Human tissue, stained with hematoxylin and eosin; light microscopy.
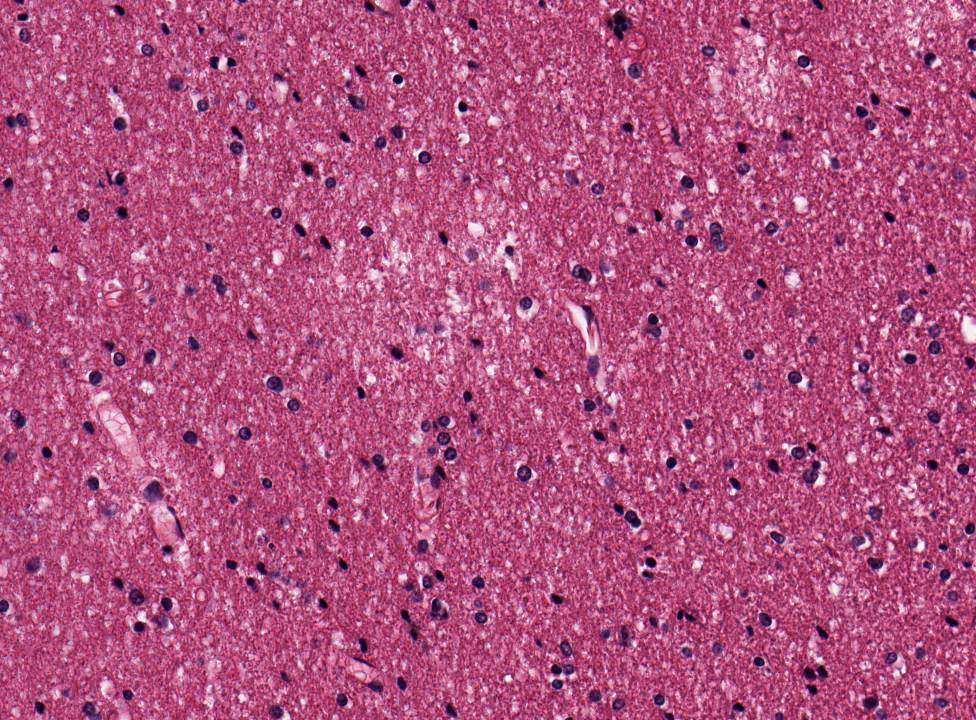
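Cerebral cortex, haematoxylin and eosin. As I look, the whole field is one continuous sheet of finely granular, fibrillary pink matrix, with nothing arranged into units. Its nuclei are small, round and darkly stained with haematoxylin, and they lie singly and sparsely, separated by wide stretches of matrix. Many, I notice, sit inside a small clear halo rather than any visible pink cytoplasm.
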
